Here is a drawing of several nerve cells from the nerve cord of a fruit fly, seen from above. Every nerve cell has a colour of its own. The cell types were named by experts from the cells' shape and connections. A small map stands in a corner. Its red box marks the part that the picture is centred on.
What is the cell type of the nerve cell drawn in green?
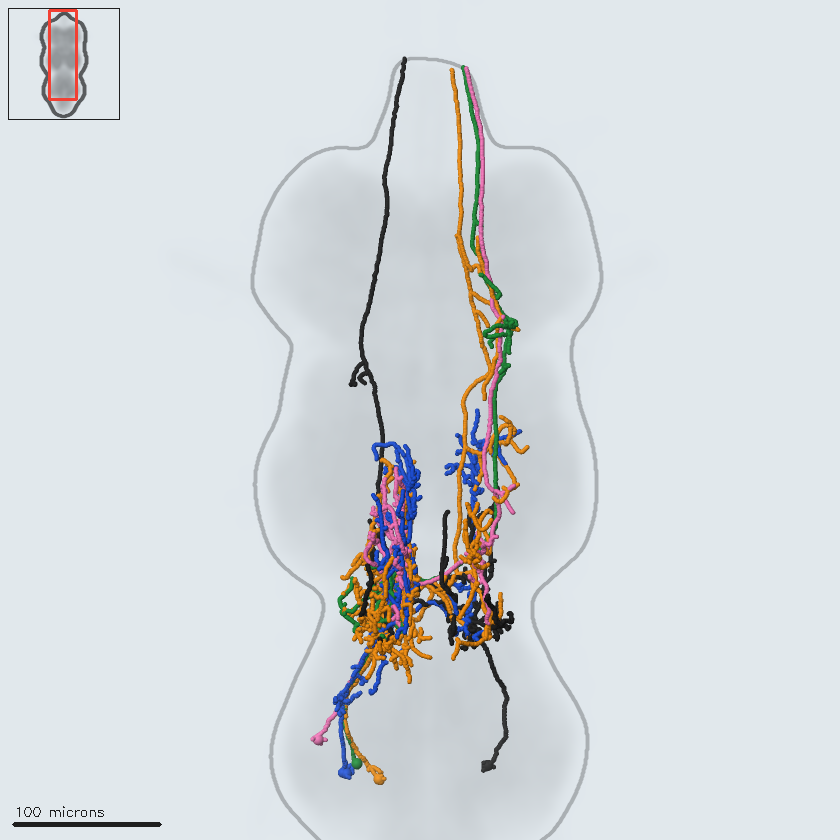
AN07B085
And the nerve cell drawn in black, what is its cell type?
AN07B043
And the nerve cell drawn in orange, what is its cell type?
AN07B032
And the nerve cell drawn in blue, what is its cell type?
IN07B032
